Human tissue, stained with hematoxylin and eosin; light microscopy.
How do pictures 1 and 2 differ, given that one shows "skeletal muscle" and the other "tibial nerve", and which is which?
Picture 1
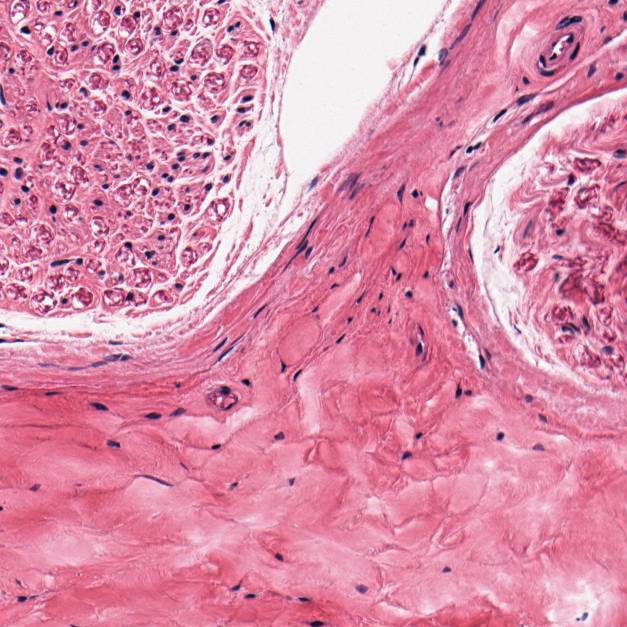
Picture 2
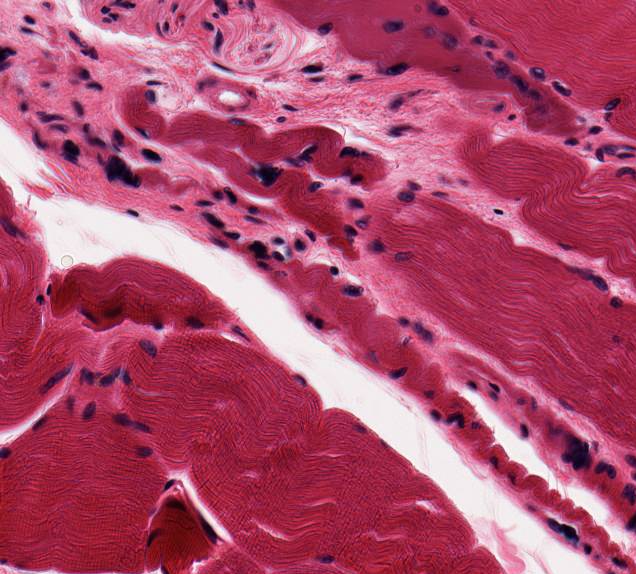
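Answer: picture 1 is tibial nerve and picture 2 is skeletal muscle. In picture 1, two rounded bundles of cells lie in the upper part, at upper left and right edge; the upper-left one, cut across, consists of many small rounded profiles with pale pink centres and scattered dark nuclei between them. The lower half is dense pink collagen in thick bundles with few scattered small dark nuclei. Picture 2 differs in its muscle fibres, which show fine, closely spaced cross-striations. Its connective tissue is a paler pink band with scattered dark nuclei running between fibre bundles across the upper middle. Neither field contains fat cells.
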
